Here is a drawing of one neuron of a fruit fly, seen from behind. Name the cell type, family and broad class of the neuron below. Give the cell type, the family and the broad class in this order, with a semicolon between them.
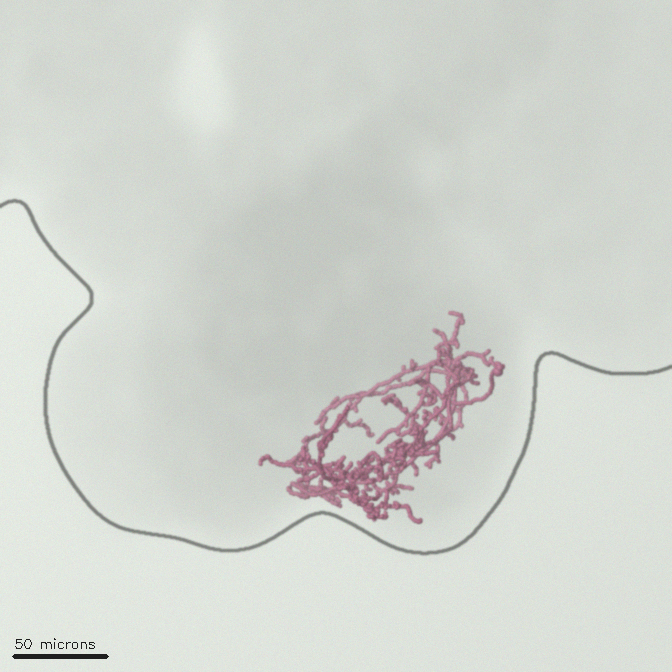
IN03A029; hemilineage 03A; nerve-cord intrinsic neuron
